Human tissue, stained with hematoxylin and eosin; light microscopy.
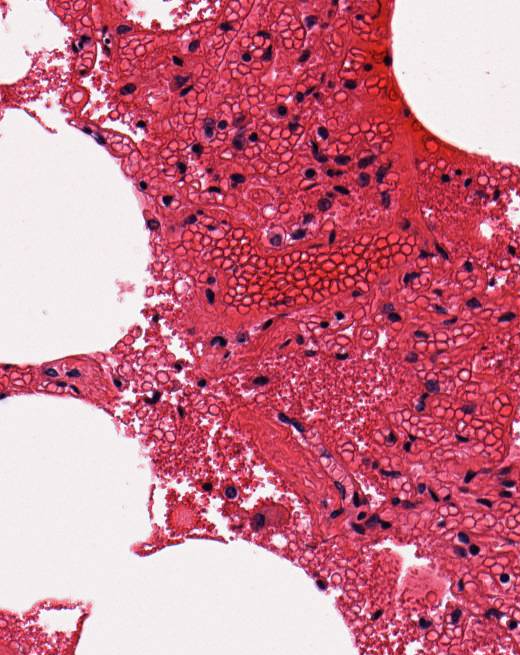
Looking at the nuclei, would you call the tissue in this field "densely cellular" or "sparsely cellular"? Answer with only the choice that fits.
Sparsely cellular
